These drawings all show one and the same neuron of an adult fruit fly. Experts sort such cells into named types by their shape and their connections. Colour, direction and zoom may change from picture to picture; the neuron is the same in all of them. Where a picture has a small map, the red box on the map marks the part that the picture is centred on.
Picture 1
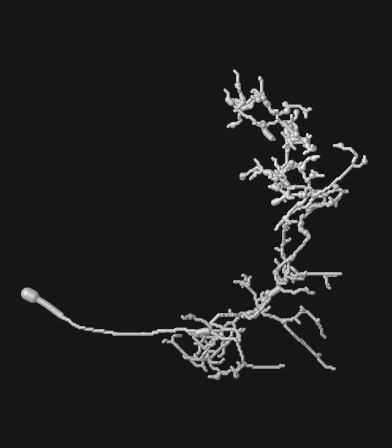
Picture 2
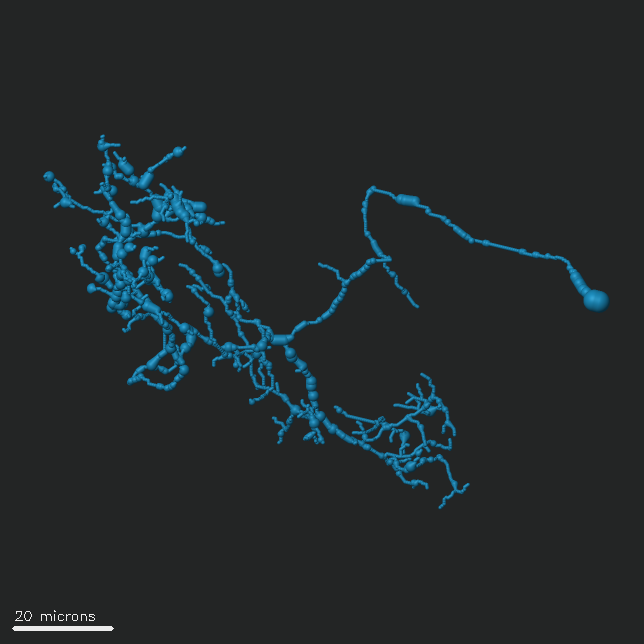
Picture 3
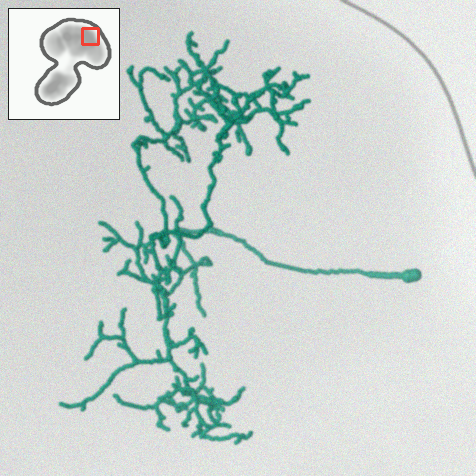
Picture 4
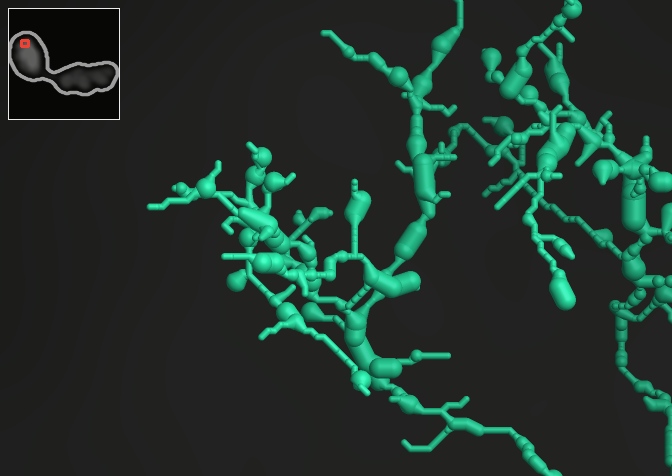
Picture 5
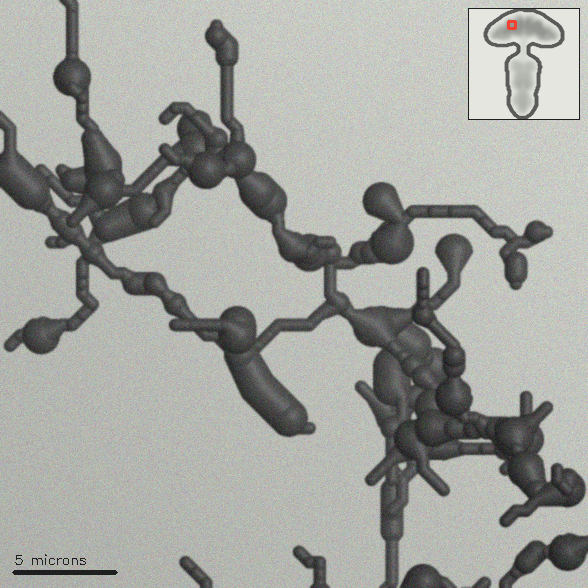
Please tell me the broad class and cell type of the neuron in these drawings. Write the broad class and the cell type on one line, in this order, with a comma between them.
central-brain intrinsic neuron, SLP256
